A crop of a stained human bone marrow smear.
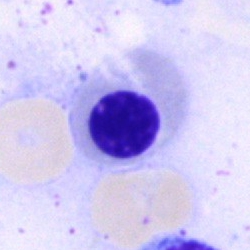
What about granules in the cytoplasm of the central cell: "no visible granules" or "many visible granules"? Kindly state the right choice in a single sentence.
What its cytoplasm shows is an absence of visible granules.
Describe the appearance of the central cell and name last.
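Dense chromatin, dark purple right through the nucleus, and no nucleoli visible. Around the nucleus runs a pale blue-grey rim of cytoplasm, with no vacuoles in it. So: an erythroblast.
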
